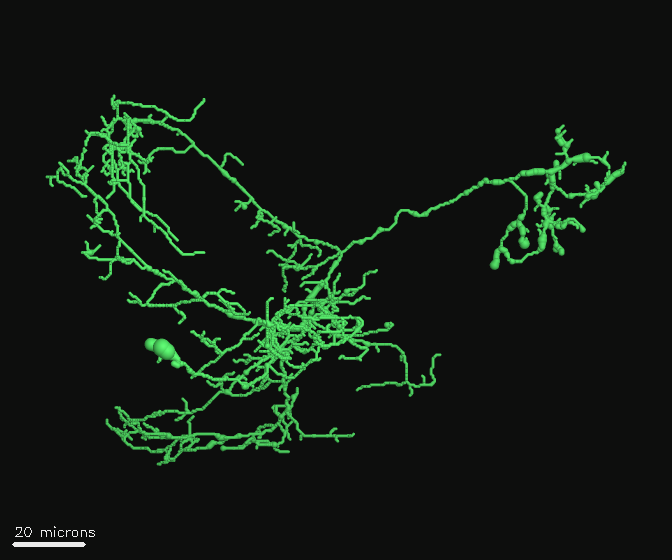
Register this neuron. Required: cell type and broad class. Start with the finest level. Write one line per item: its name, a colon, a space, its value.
cell type: SMP201
broad class: central-brain intrinsic neuron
